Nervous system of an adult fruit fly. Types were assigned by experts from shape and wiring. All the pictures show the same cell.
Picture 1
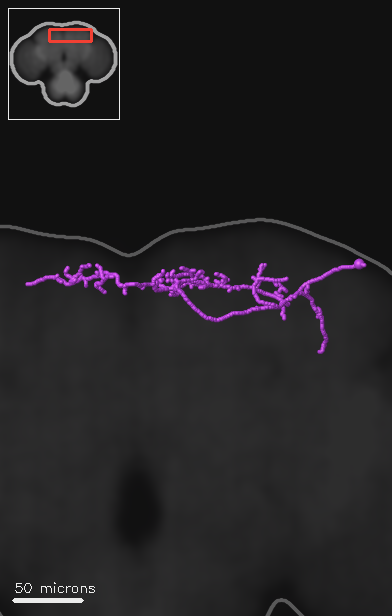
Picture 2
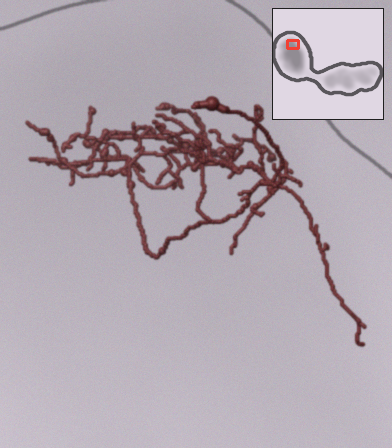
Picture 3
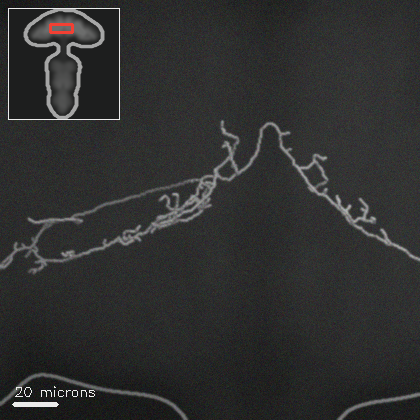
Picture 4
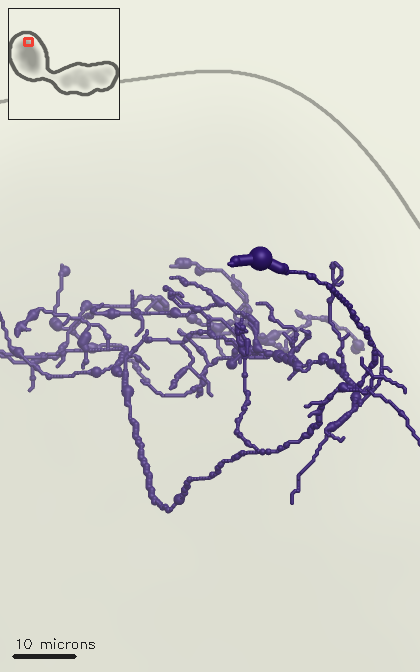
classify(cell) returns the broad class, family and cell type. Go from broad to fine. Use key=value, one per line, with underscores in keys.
broad_class=central-brain intrinsic neuron
family=hemilineage SLPpl1
cell_type=SMP219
